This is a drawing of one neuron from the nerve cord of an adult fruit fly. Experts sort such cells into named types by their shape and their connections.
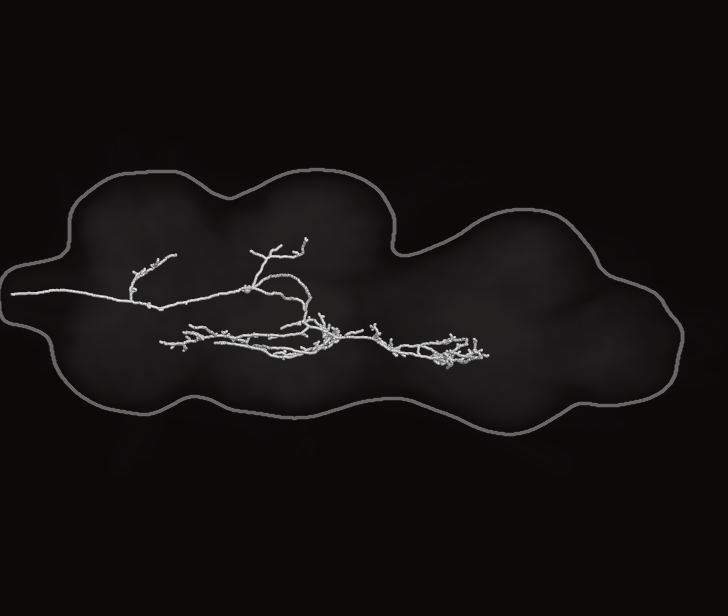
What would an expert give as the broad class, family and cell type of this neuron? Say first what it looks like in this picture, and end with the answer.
As drawn here it is more than twice as wide as it is tall. This is an ascending neuron. Its family is hemilineage 06B. Its cell type is AN06B012.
